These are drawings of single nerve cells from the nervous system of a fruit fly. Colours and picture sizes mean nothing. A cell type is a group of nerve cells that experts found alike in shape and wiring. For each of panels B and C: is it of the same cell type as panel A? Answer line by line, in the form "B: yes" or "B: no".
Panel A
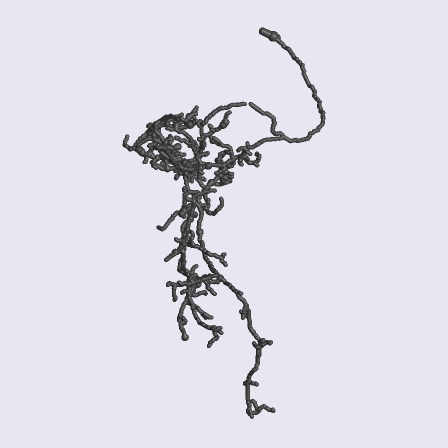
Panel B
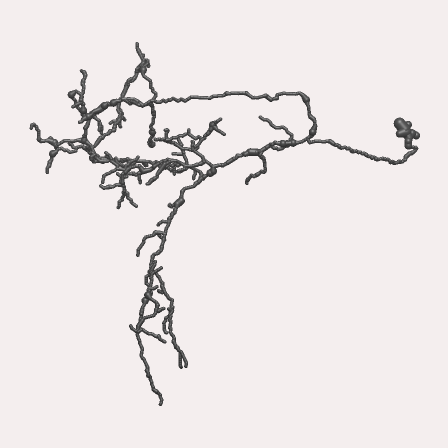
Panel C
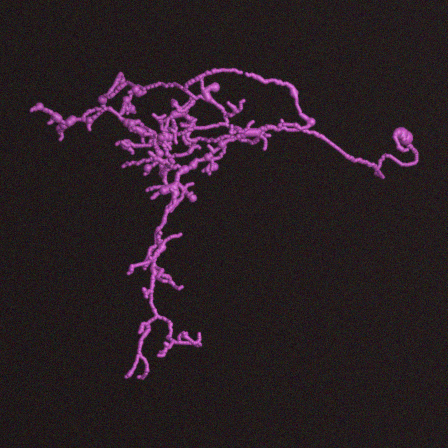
B: yes
C: yes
